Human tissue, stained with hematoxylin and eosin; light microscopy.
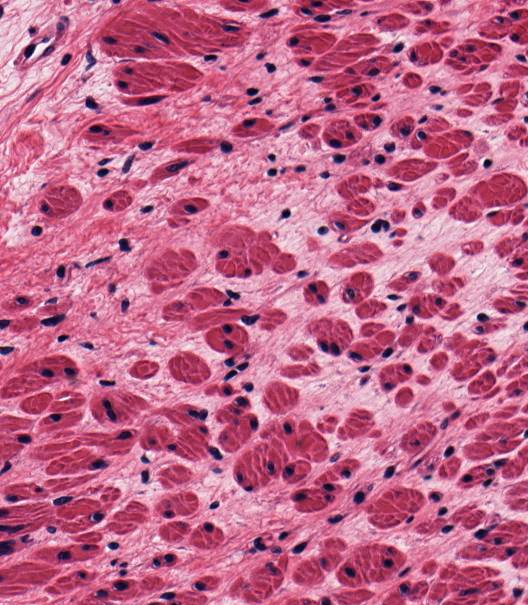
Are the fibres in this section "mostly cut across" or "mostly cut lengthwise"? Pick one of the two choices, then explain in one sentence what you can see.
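Mostly cut across. In the centre of the field most muscle cells are cut across, showing rounded or polygonal profiles.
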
